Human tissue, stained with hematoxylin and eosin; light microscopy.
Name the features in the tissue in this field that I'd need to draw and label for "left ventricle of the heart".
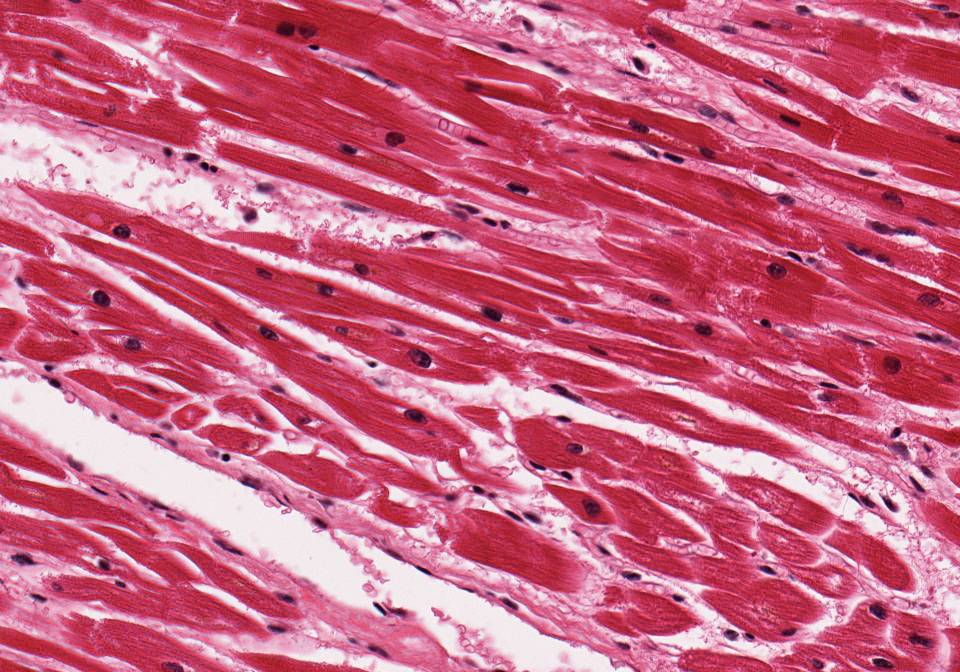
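This field is from the left ventricle of the heart. Its muscle fibres branch and join neighbouring fibres, which fits the name.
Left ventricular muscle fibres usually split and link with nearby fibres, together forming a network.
Across the whole field the fibres run diagonally from upper left to lower right, and their cytoplasm is deeply eosinophilic, staining a strong red. In the lower right they are cut more obliquely, giving short oval profiles.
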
